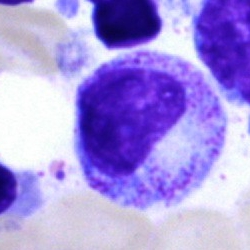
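Myelocyte: a cell with a round, smooth outline and a single nucleus set off-centre toward the upper left. A moderate rim of pale blue cytoplasm, widest at the lower right, holds many fine pink-purple granules, most dense toward the cell edge.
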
